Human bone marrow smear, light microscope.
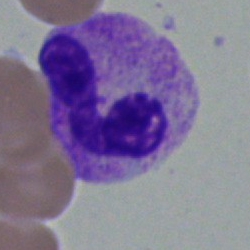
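Band neutrophil, the central cell in a stained bone marrow smear. Outline roughly round, edge smooth. Nucleus a curved, horseshoe-like band with two thickened ends, open toward the upper right. Nucleus set left and low, leaving the widest cytoplasm at upper right. Cytoplasm abundant, pale lilac.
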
